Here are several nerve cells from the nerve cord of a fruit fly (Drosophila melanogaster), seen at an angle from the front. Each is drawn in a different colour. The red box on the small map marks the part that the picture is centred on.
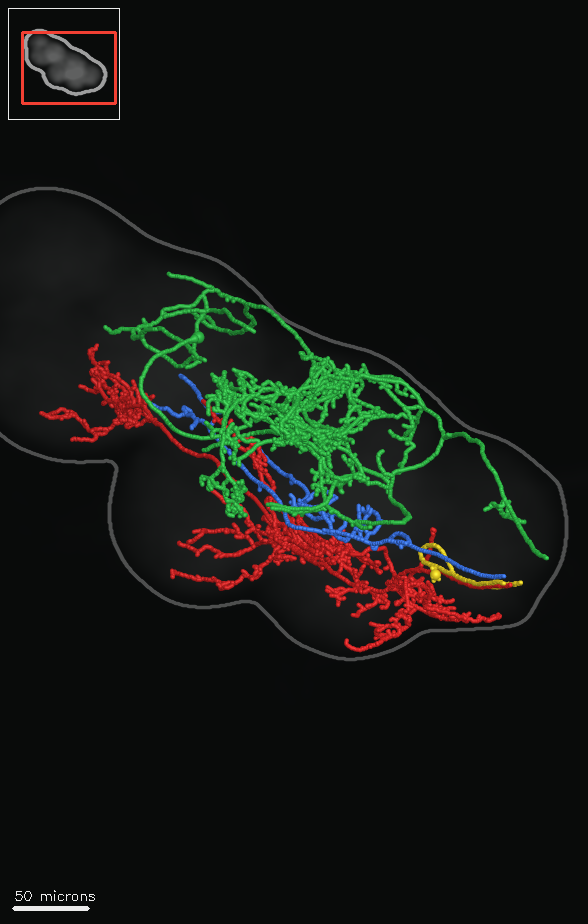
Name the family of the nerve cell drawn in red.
hemilineage 05B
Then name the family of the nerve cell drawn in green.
hemilineage 19B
